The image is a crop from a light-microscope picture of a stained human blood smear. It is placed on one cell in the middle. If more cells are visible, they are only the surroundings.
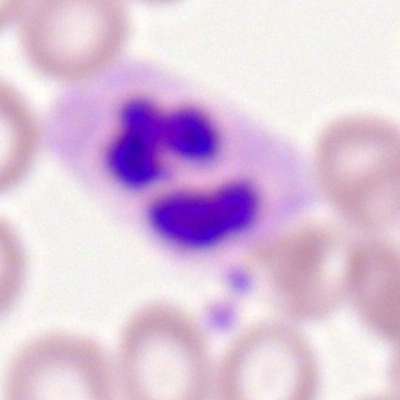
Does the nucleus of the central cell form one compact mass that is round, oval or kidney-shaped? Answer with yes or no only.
No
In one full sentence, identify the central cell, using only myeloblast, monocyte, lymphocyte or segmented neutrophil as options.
The cell marked by its central position in the crop is a segmented neutrophil.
